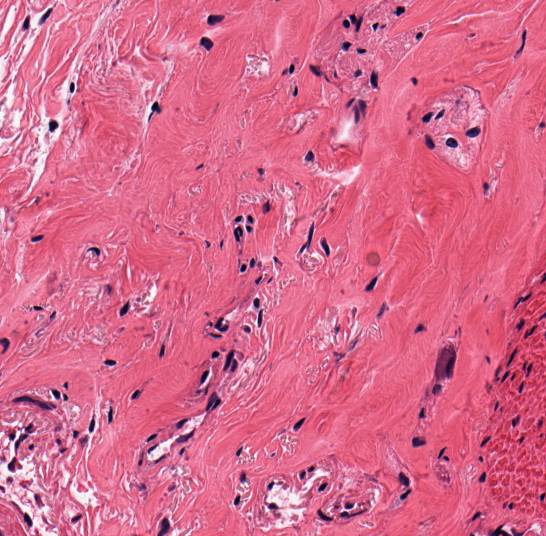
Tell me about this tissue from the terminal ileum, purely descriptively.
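Almost everything here is dense collagen staining pink, and I can't find epithelium anywhere. The bundles are thick and wavy, and they interlace instead of lining up in straight parallel rows. Cells are few; their nuclei are small, dark and mostly elongated, scattered between the bundles. And no fat cells at all in this field.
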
